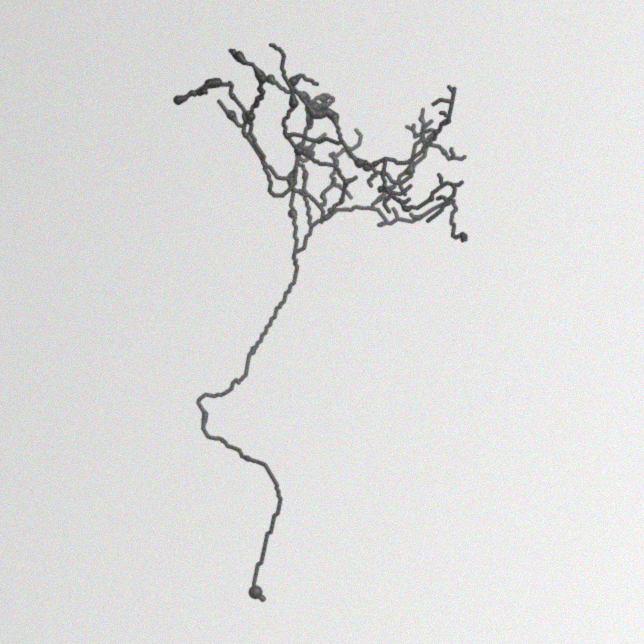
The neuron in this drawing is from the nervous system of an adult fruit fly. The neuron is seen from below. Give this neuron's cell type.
CB1824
